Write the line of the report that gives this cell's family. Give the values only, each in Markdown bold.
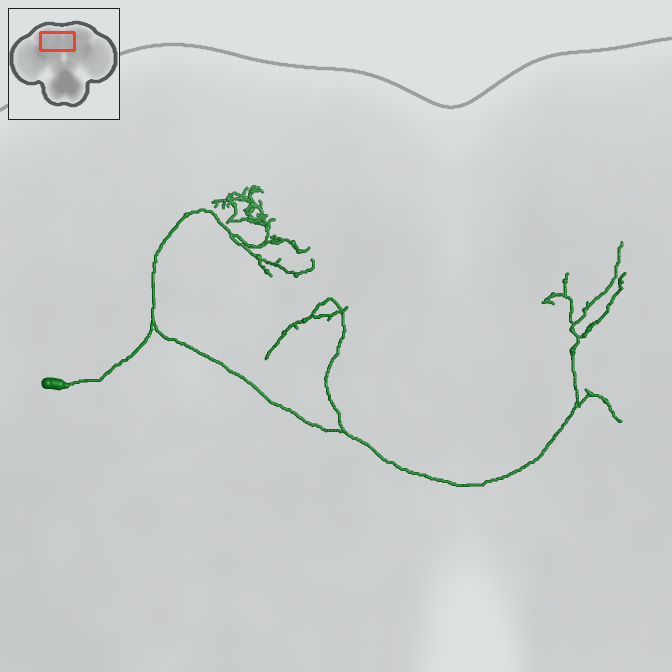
**hemilineage AOTUv4_dorsal**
